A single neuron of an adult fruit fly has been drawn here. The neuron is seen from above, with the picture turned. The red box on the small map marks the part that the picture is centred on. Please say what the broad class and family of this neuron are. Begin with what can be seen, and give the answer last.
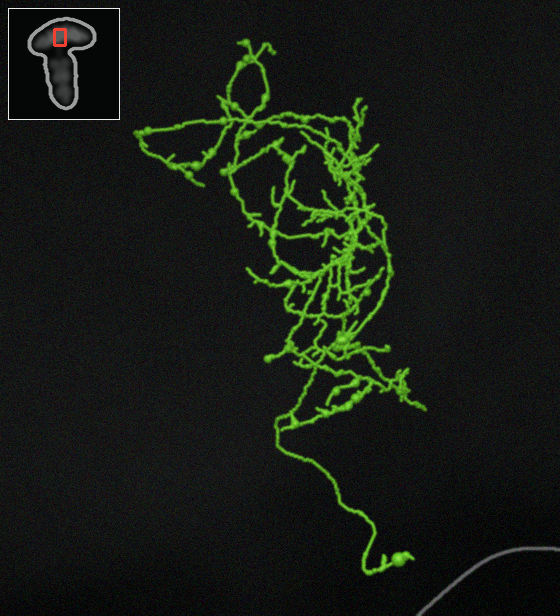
The cell body is at the lower right of the picture. The picture shows dozens of branch ends. Its broad class is central-brain intrinsic neuron. Its family is hemilineage DM4_dorsal.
